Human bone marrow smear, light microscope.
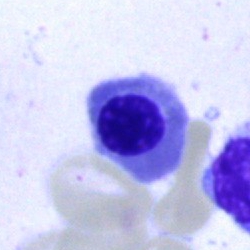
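Erythroblast at the centre of a stained bone marrow smear. Nucleus sits off-centre, upper left, leaving the widest cytoplasm lower right. Chromatin's dark purple and coarsely clumped; cytoplasm's moderately abundant, an even medium blue. Outline's somewhat angular, not smoothly round.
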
